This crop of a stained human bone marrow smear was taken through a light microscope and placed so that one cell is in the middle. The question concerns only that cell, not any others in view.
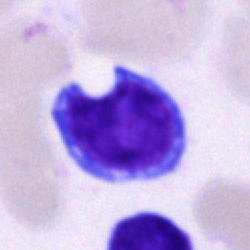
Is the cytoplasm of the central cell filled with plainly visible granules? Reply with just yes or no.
No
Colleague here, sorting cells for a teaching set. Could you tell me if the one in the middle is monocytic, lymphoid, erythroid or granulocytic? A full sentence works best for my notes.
It is the lymphoid lineage to which the central cell belongs.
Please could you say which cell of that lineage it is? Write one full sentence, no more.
In this crop, the cell at the very middle is a lymphocyte.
